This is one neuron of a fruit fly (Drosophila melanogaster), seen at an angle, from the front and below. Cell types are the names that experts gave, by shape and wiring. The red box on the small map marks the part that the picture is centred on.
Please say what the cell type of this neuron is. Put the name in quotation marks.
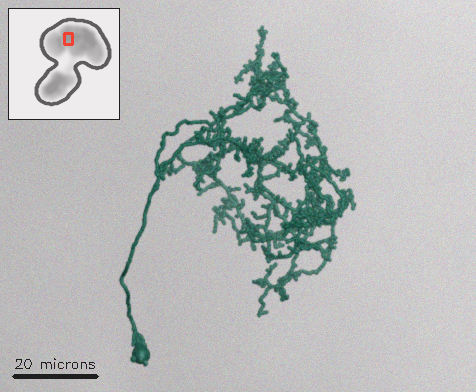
"CB3233"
